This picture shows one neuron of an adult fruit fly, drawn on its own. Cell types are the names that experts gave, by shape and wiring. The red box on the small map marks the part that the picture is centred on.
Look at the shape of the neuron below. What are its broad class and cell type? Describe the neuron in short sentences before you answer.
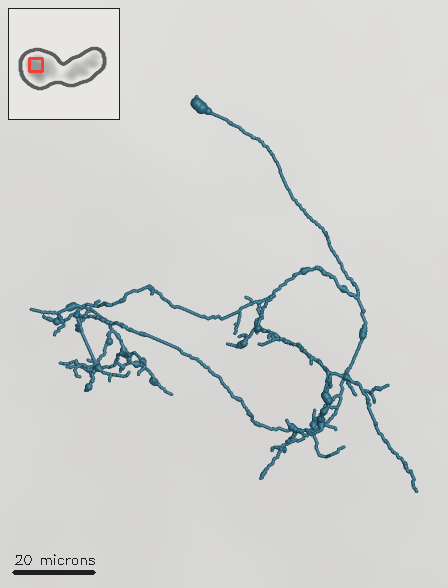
The cell body is at the top of the picture. From top to bottom in the picture it spans about 100 microns. The picture shows dozens of branch ends. Its broad class is central-brain intrinsic neuron. It is of cell type CB1252.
